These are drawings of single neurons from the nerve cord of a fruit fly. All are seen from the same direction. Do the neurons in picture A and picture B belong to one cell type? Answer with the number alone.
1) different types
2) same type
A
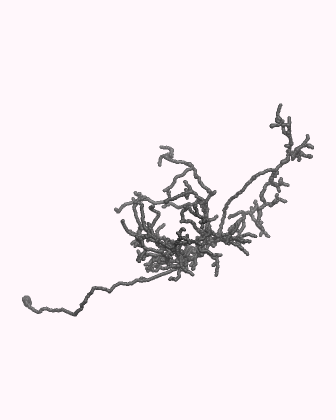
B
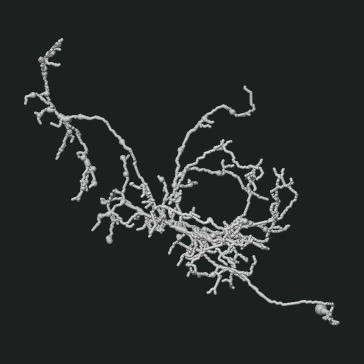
2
